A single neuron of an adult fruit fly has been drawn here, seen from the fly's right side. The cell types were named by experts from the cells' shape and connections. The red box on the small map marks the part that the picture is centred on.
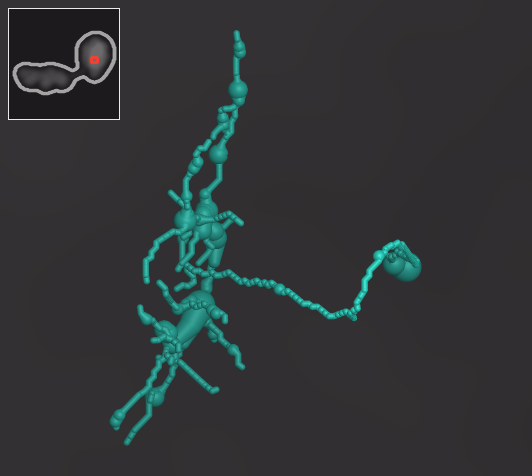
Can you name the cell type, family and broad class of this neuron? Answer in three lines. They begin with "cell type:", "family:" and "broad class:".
cell type: Dm8a
family: Dm
broad class: optic-lobe intrinsic neuron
